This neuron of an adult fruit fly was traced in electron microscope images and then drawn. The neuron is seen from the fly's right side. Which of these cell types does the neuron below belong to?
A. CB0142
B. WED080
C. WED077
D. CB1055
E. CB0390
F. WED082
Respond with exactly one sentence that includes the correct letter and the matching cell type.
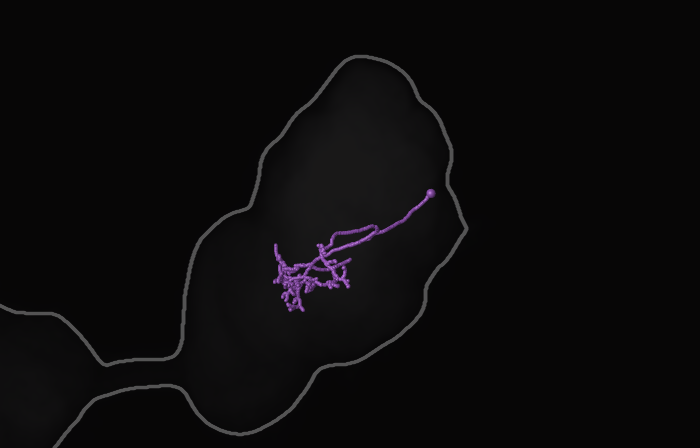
What the neuron is, by cell type, is CB0390, option E.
